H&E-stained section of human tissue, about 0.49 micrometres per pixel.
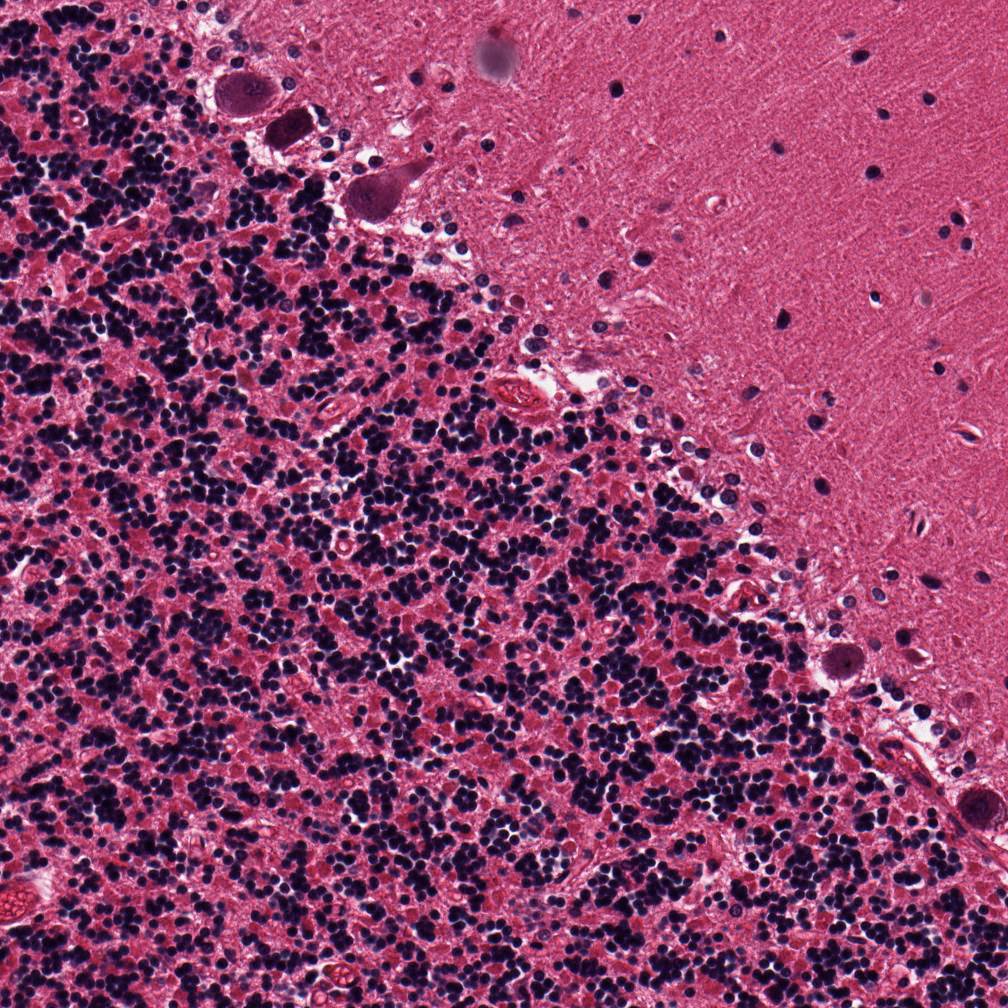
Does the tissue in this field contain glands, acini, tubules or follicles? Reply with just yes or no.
No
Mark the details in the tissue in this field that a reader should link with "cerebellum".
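Look at the densely cellular layer at lower left; it fits the name, packed with small, round, darkly stained nuclei with very little visible cytoplasm.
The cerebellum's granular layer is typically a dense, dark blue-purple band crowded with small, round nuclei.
Irregular pink patches free of nuclei lie between its clusters of dark nuclei. A diagonal boundary from upper left to lower right divides it from a pale, sparsely cellular layer at upper right. That layer is a finely fibrillar pink neuropil with only a few small dark nuclei.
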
